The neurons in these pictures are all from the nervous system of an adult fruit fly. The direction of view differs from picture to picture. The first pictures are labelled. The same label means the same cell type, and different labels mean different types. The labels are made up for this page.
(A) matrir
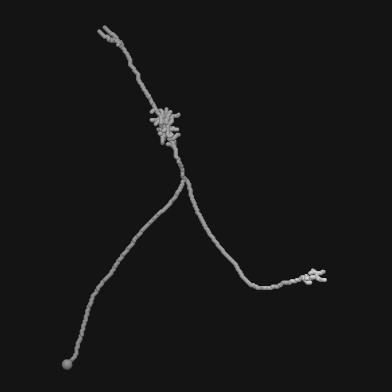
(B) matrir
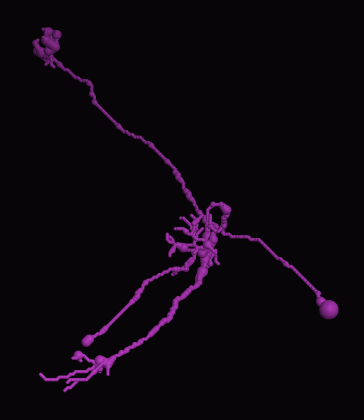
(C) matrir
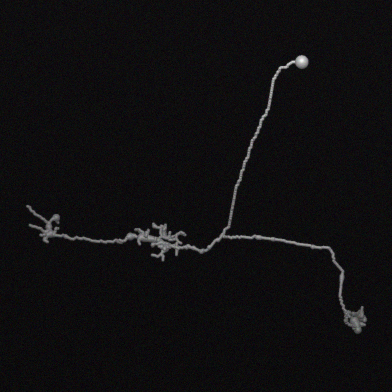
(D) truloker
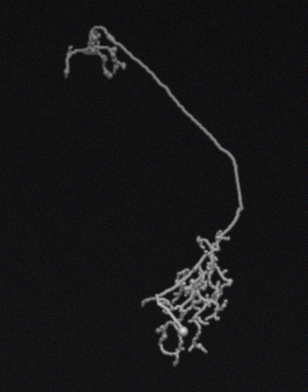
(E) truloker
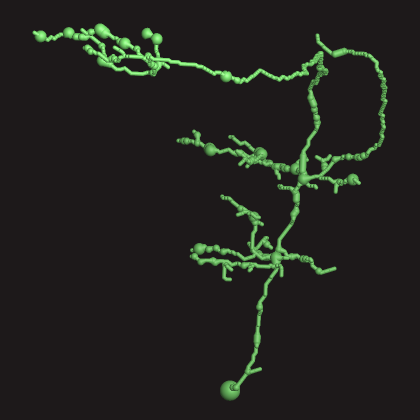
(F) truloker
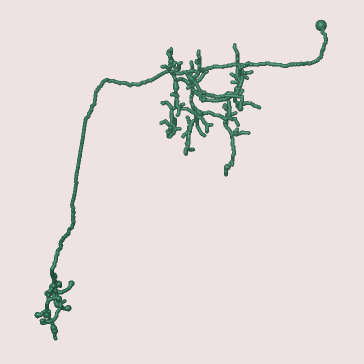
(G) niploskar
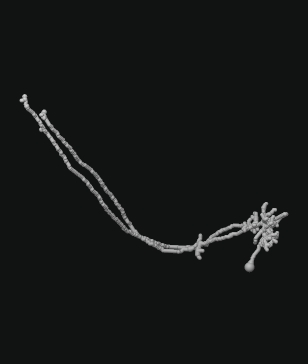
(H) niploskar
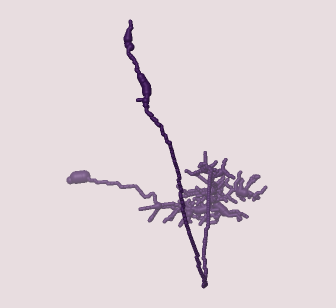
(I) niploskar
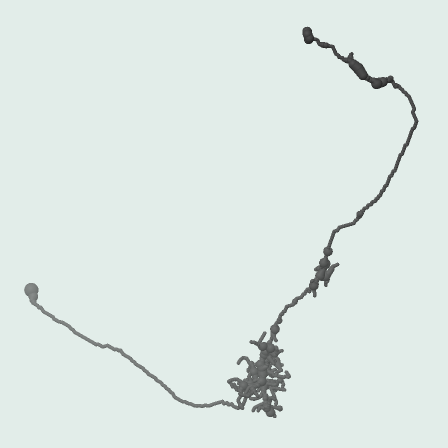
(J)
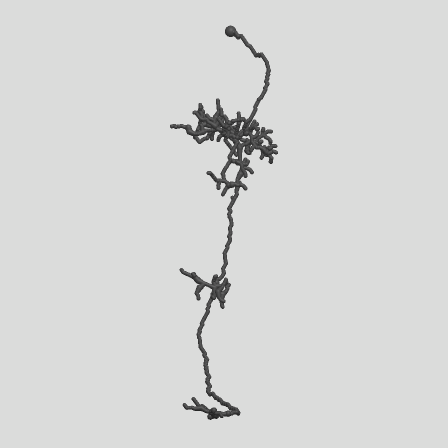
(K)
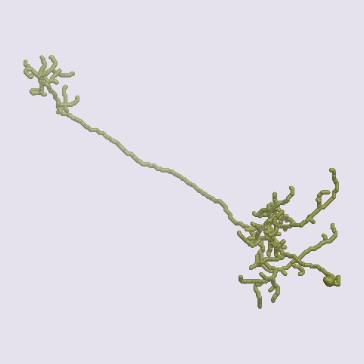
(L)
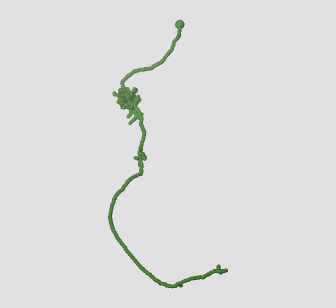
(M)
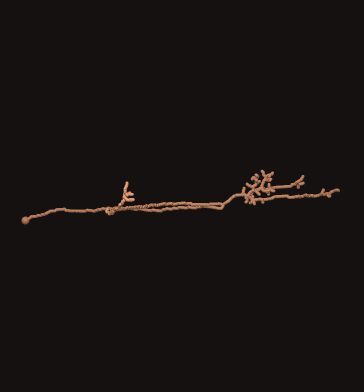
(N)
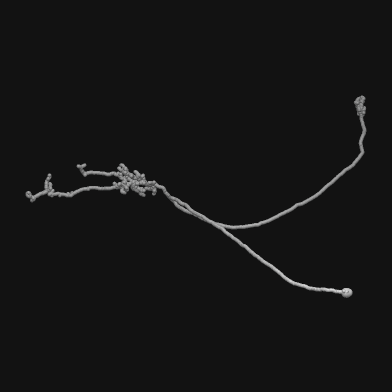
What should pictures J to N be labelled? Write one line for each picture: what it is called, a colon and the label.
J: niploskar
K: truloker
L: niploskar
M: matrir
N: matrir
